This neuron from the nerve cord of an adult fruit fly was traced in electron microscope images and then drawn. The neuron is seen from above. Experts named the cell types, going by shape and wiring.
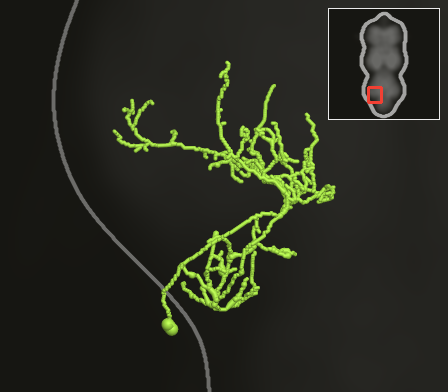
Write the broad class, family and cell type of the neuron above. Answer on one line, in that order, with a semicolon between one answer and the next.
nerve-cord intrinsic neuron; hemilineage 19A; IN19A108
